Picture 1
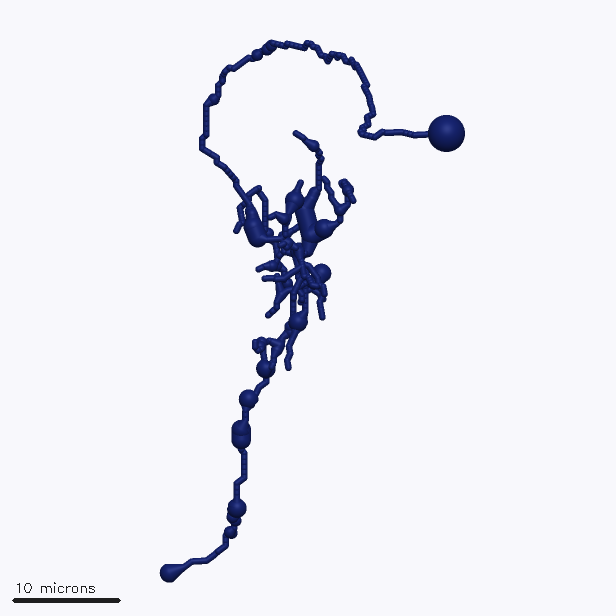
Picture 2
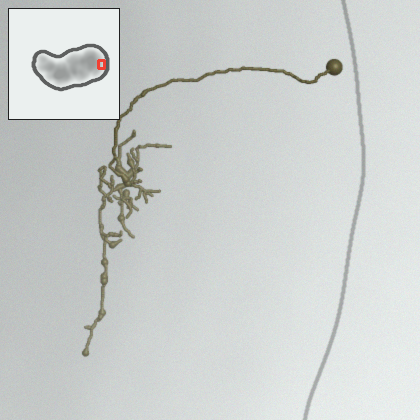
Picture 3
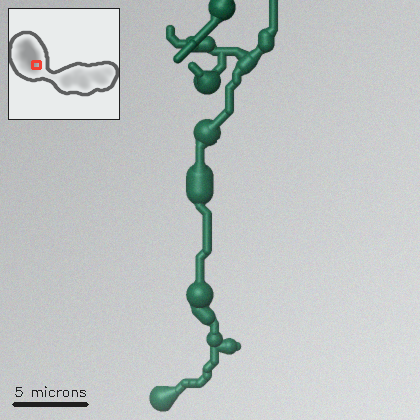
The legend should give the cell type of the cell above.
Cm2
